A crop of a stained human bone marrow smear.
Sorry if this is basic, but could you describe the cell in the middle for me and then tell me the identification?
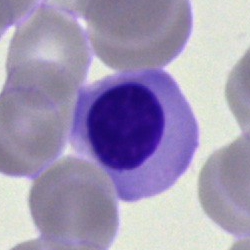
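Nucleus off-centre, toward left side of cell. Chromatin dense, dark purple. Cytoplasm pale lilac-purple; rim widest on right side. Erythroblast.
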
